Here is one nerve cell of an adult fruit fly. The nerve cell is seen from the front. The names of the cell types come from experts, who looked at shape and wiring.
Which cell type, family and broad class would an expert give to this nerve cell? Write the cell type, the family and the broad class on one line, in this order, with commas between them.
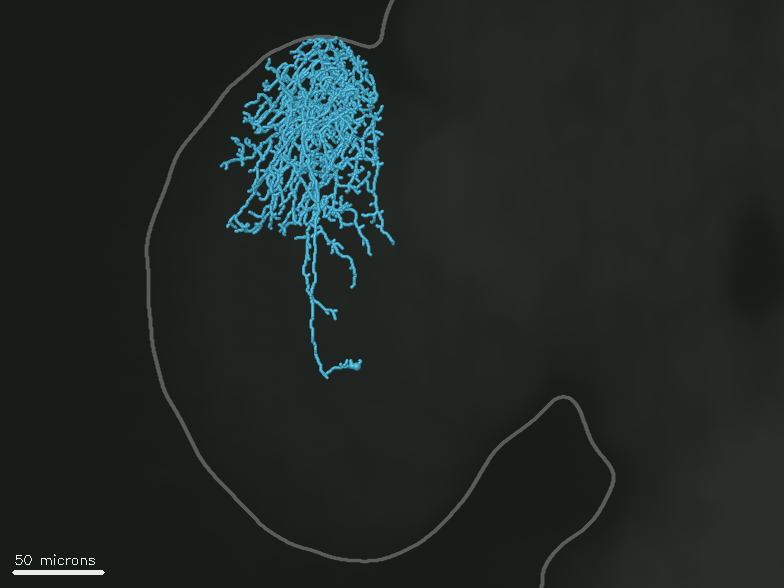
Mi18, Mi, optic-lobe intrinsic neuron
